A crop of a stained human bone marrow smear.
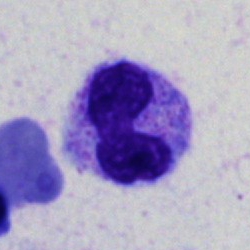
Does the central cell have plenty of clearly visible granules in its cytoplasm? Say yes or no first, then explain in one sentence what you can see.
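Yes. Fine pinkish-purple granules are scattered through the cytoplasm.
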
